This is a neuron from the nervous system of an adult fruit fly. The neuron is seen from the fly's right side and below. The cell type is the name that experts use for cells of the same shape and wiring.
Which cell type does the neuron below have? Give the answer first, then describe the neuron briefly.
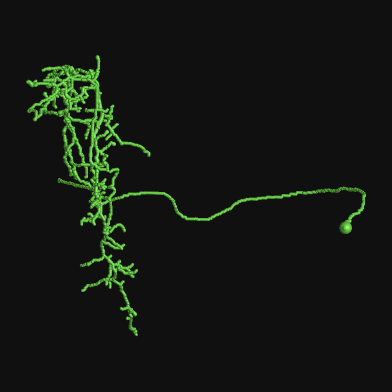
It is of cell type PLP025. Its broad class is central-brain intrinsic neuron. Its cell body lies on the right of the picture. Dozens of branch ends can be seen.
